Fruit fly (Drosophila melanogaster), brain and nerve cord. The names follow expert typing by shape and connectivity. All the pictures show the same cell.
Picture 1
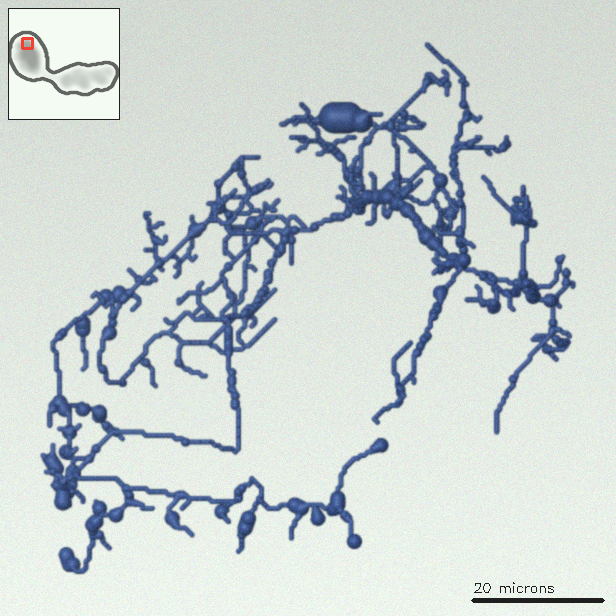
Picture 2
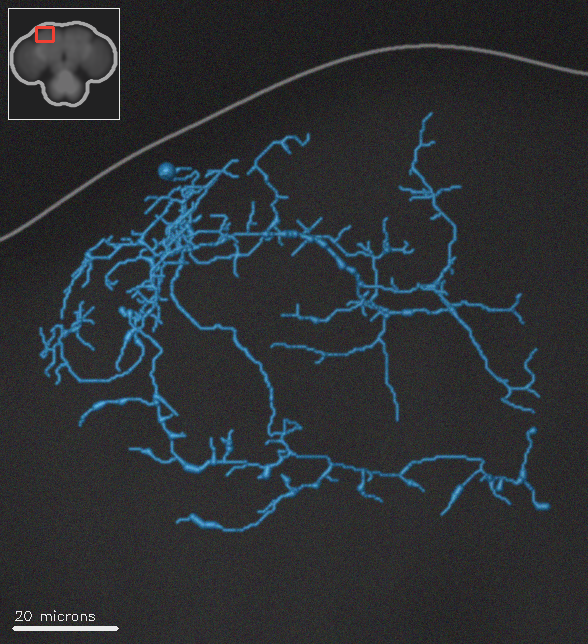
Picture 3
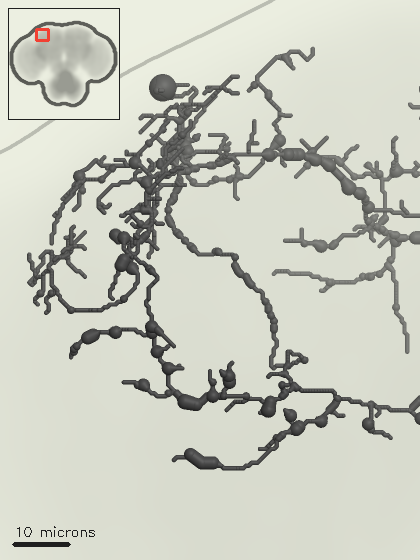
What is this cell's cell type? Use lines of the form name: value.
cell type: SLP310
